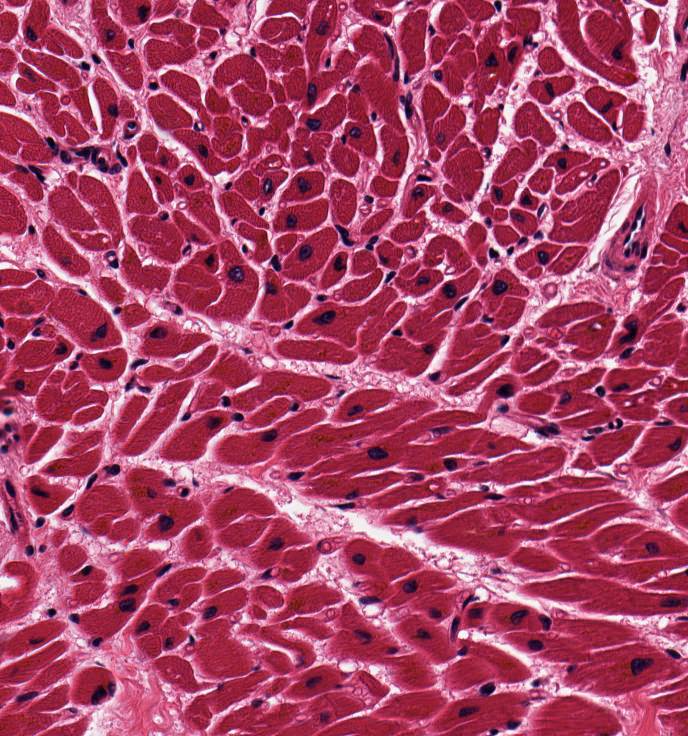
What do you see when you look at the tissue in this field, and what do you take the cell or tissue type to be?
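In the upper half the muscle fibres are cut mostly across or obliquely; in the lower half, mostly lengthwise. They branch and join their neighbours. Between them sit thin strands of loose pale connective tissue with small dark nuclei. A paler band of looser connective tissue crosses the middle diagonally. That's the left ventricle of the heart.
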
